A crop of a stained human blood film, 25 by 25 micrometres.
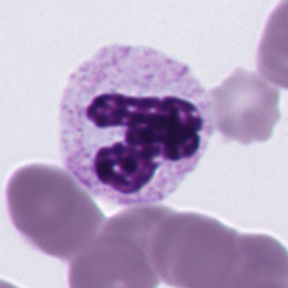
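Segmented neutrophil, the nucleated cell at the centre of a stained peripheral blood smear. Its outline is round and smooth, and the chromatin is dark purple and coarsely clumped. There's plenty of pale pinkish-lilac cytoplasm, with fine pink-violet granules scattered all through it.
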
